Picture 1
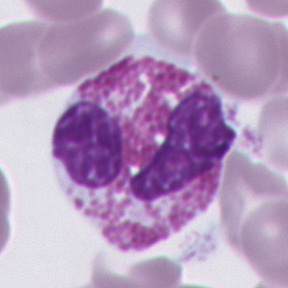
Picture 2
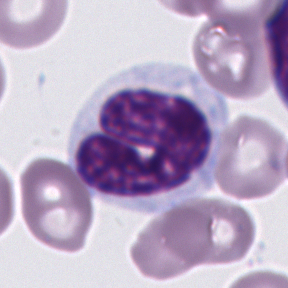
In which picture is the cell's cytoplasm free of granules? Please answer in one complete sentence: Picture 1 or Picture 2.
It is the cell in Picture 2 whose cytoplasm shows no visible granules.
